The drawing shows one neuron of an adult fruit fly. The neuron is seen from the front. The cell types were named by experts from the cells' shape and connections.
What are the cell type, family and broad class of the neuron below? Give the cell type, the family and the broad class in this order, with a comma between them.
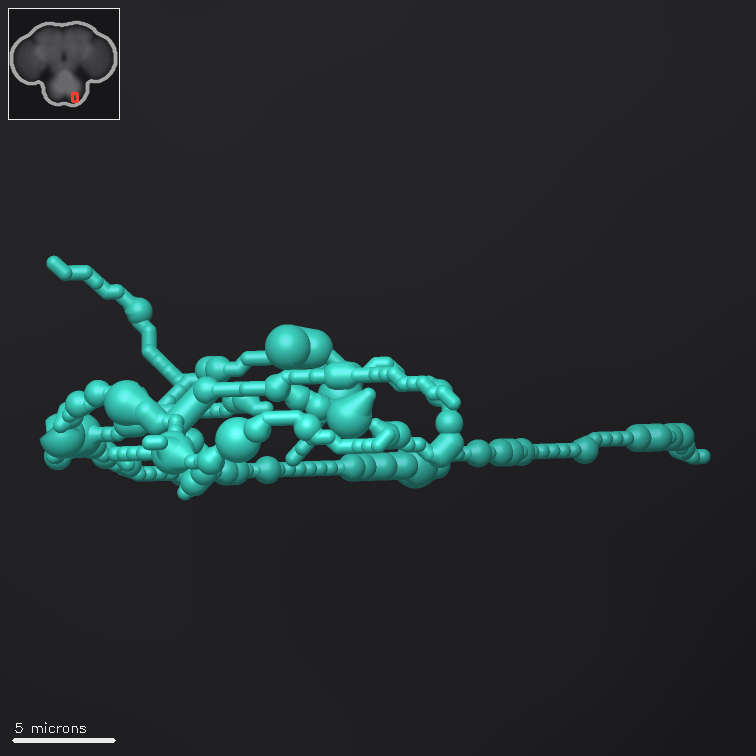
SNta21, class mechanosensory tactile, sensory neuron entering the nerve cord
